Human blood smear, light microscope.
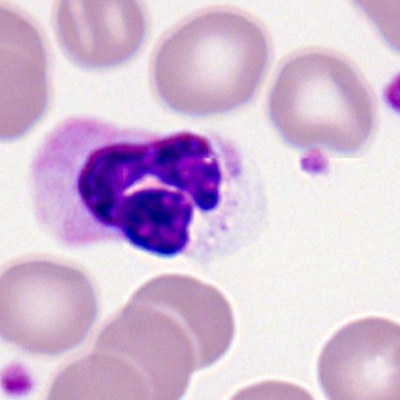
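Segmented neutrophil, the cell in the middle of this stained blood smear. Look first at the nucleus: it is folded, and a deep notch divides it into lobe-like parts. Its chromatin is dark purple and somewhat clumped. The cytoplasm is pale pinkish-lilac, and to the right of the nucleus you can find fine, faint pinkish granules scattered in it.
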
